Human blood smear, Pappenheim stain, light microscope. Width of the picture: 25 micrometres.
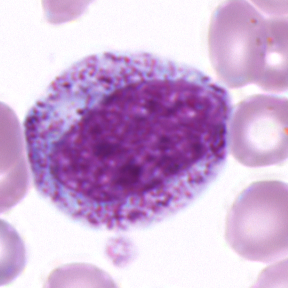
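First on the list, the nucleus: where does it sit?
Off-centre toward the right, leaving a wider rim of cytoplasm on the left.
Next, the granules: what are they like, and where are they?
They are numerous, coarse and reddish-purple, scattered throughout a cytoplasm that is pale bluish between them.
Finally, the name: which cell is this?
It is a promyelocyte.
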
